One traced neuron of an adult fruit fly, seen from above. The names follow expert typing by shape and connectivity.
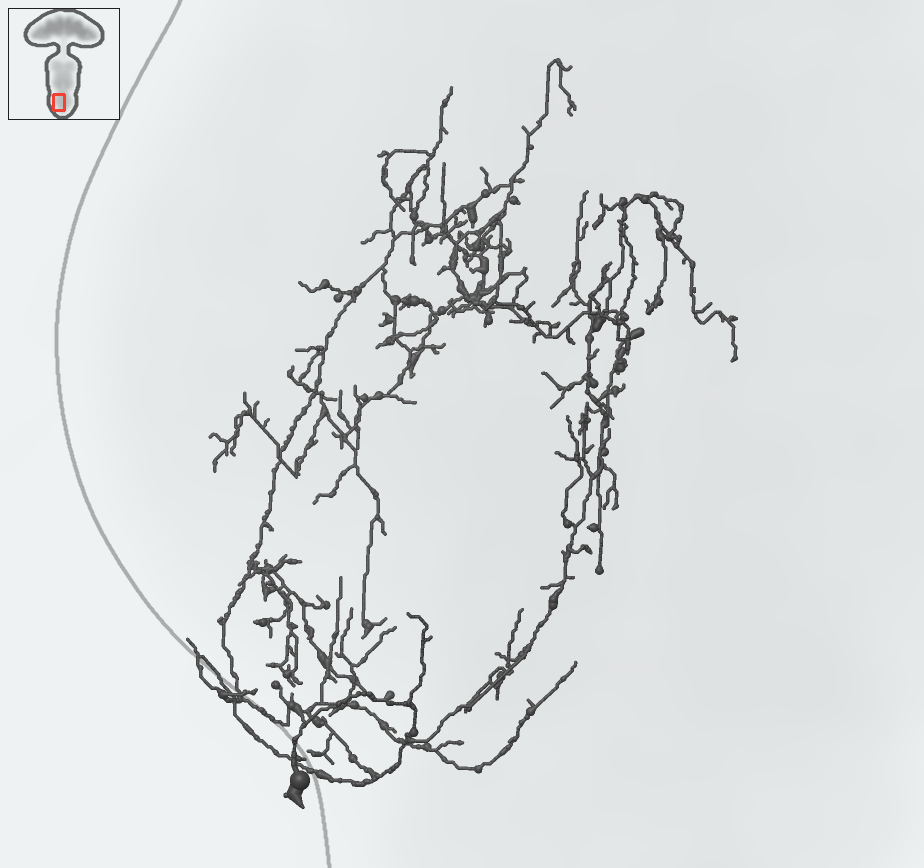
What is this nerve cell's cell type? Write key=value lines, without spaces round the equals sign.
cell_type=IN19A045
